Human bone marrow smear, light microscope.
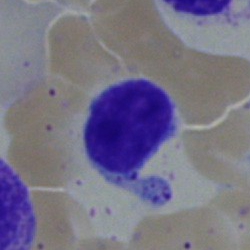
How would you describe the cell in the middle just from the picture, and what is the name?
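Dense chromatin stains deep purple throughout the nucleus. The cytoplasm is scant and pale blue-grey, forming only a thin rim around most of the nucleus. From the lower edge, a small rounded cytoplasmic protrusion extends toward the lower right. The cell is a lymphocyte.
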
